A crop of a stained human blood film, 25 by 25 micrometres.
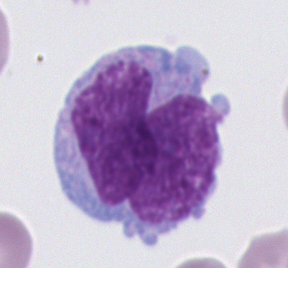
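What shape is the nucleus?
Two broad side-by-side lobes, notched between them at the top.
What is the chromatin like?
Finely stippled purple rather than coarsely clumped.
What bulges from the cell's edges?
Small rounded blebs of pale blue cytoplasm, at the lower and upper right edges.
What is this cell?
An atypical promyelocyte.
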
